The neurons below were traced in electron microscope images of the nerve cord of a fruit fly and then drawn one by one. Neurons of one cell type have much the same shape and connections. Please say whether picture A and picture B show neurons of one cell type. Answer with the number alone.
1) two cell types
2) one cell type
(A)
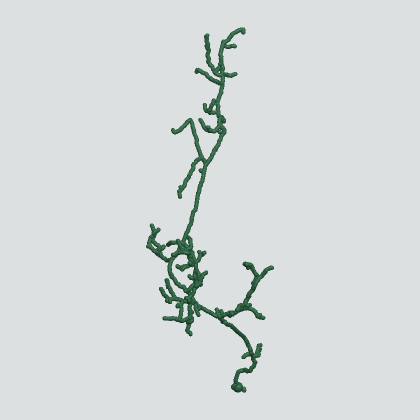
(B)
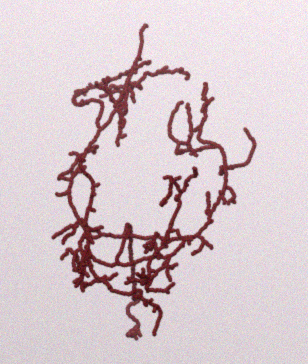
1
